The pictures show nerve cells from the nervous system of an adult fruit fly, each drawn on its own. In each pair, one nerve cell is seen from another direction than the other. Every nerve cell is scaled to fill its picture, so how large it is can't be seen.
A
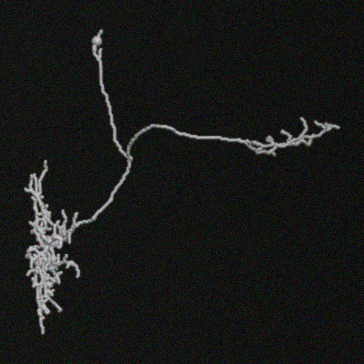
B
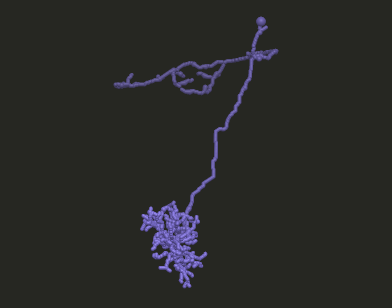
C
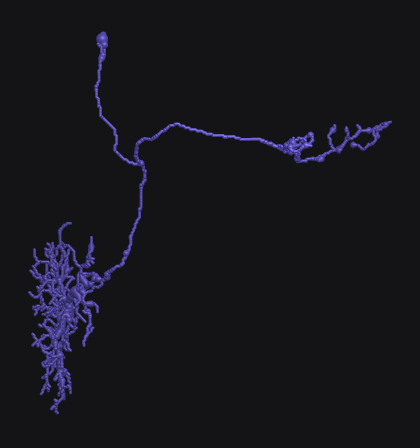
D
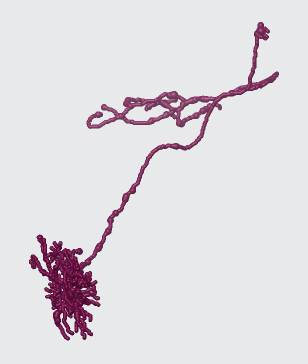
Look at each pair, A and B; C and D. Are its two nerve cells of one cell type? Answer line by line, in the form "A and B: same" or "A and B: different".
A and B: different
C and D: different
